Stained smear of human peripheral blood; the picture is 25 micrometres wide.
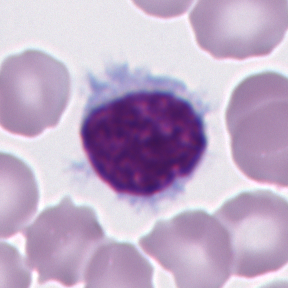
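Hairy cell in the middle of a stained smear of human peripheral blood. Fine hair-like projections fringe its surface, most clearly along the top. The nucleus is roughly oval and not lobed, with no distinct nucleolus to be seen. No granules are visible in the cytoplasm.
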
